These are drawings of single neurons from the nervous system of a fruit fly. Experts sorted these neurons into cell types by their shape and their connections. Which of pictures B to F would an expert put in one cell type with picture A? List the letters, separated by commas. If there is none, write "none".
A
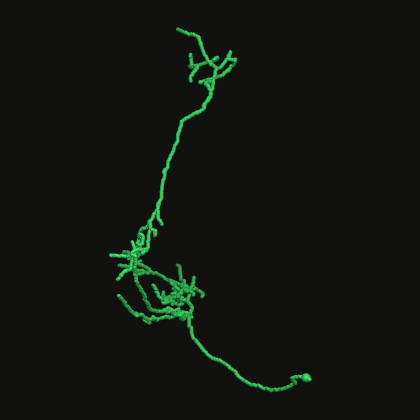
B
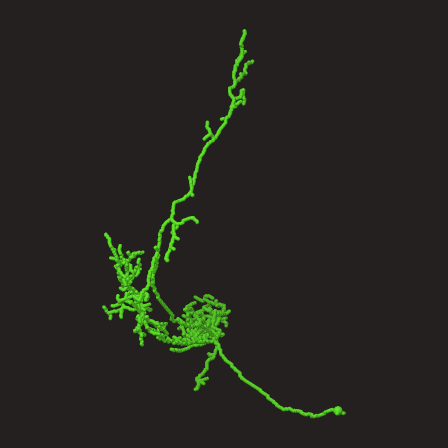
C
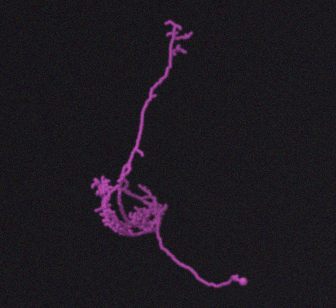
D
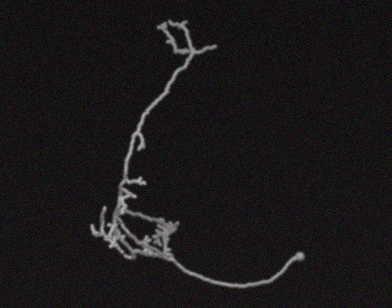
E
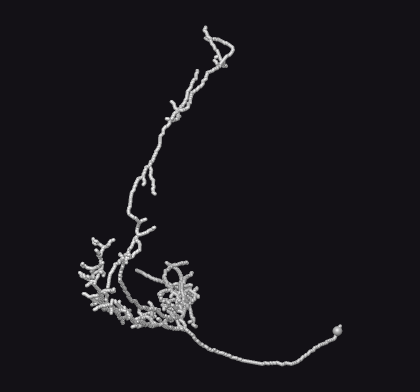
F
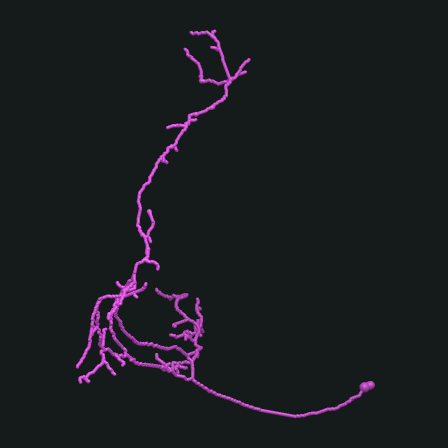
D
